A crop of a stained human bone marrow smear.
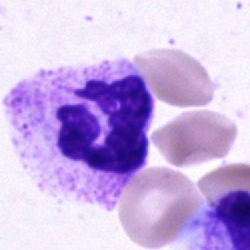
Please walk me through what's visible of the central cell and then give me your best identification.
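Nucleus irregular, lumpy in outline. Pale, curved cleft running into its middle. Chromatin dark purple, dense. Fine purple granules scattered through the cytoplasm. Segmented neutrophil.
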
